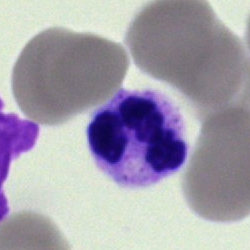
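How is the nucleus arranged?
Split into several separate lobes along the left, top and right of the cell, leaving pale cytoplasm in the lower centre.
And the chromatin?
Dense and dark purple.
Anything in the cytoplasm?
Sparse fine purple granules, scattered about.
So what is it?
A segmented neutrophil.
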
